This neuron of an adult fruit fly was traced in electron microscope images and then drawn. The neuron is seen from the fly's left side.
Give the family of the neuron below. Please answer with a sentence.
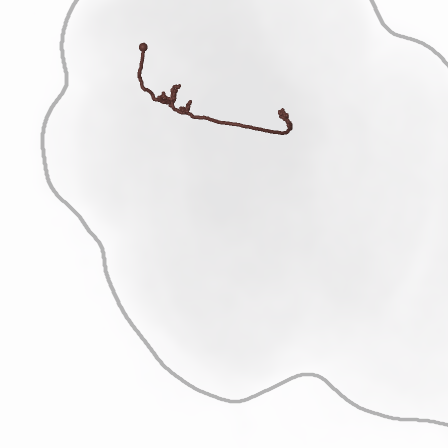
The family is Tm.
